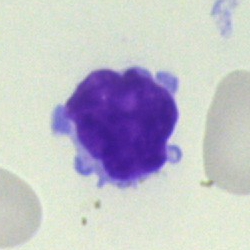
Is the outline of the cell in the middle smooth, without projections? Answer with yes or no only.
No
